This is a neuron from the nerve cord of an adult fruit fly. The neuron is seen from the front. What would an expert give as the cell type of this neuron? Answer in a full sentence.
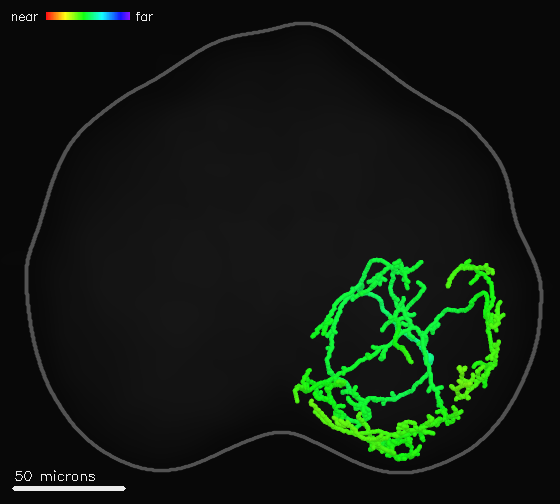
The cell type is IN03A073.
